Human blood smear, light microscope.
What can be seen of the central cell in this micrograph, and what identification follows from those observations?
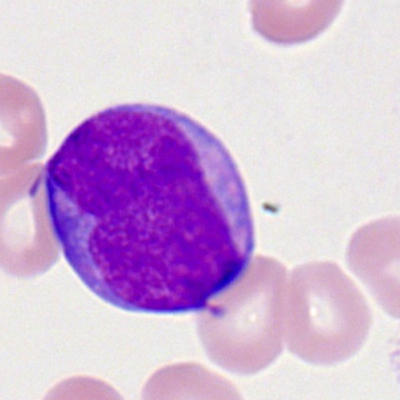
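There's a nucleus filling most of the cell, with only a narrow rim of pale blue cytoplasm around it. That rim is widest on the right side, where it forms a crescent. The chromatin is finely granular and lacy rather than coarsely clumped. It's a myeloblast.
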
